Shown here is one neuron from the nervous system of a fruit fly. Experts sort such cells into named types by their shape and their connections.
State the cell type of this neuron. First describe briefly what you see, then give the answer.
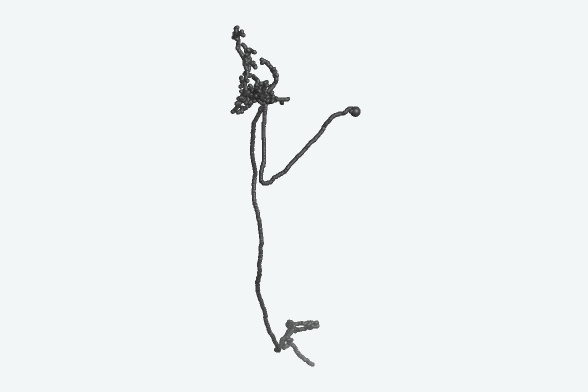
The cell body is at the top of the picture. In this view it is more than twice as tall as it is wide. Its broad class is descending neuron. The cell type is DNg05_b.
